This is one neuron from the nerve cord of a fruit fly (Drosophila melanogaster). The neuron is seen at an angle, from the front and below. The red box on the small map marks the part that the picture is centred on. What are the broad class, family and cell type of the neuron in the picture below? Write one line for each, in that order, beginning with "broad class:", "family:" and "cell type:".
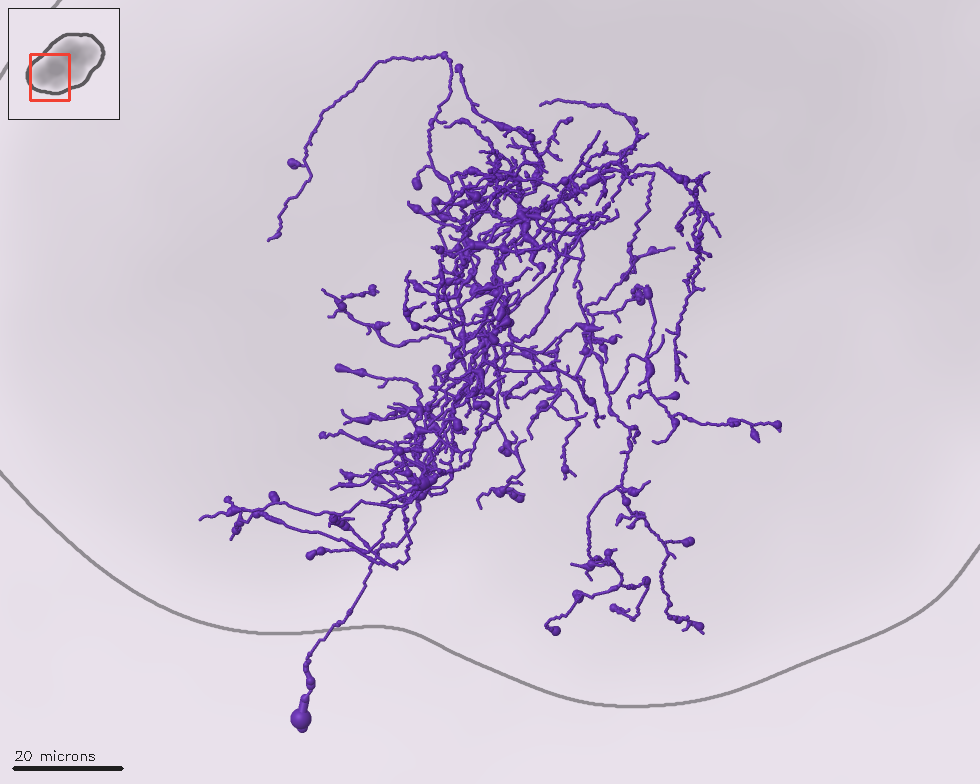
broad class: nerve-cord intrinsic neuron
family: hemilineage 00A
cell type: IN00A024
